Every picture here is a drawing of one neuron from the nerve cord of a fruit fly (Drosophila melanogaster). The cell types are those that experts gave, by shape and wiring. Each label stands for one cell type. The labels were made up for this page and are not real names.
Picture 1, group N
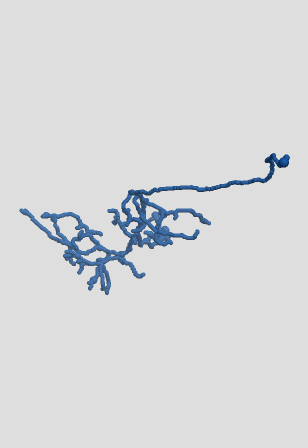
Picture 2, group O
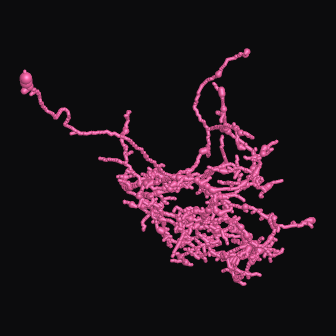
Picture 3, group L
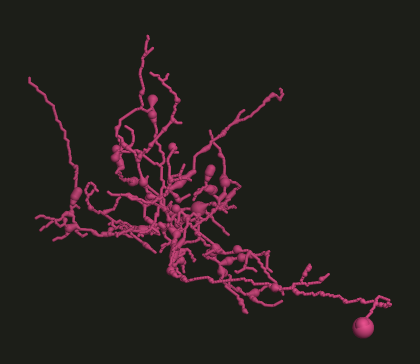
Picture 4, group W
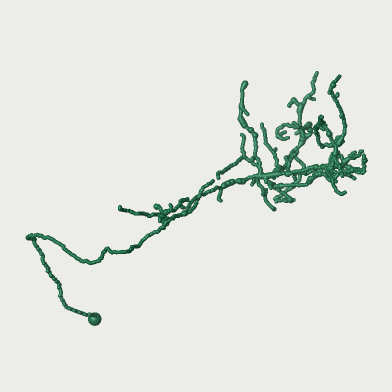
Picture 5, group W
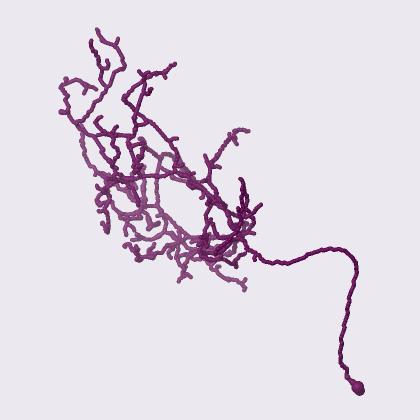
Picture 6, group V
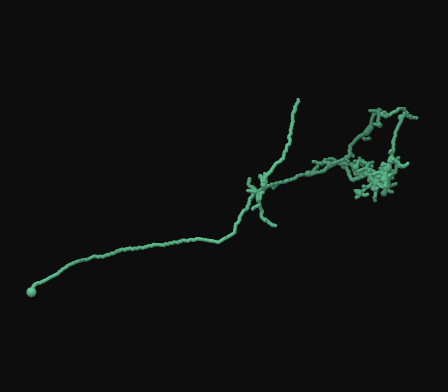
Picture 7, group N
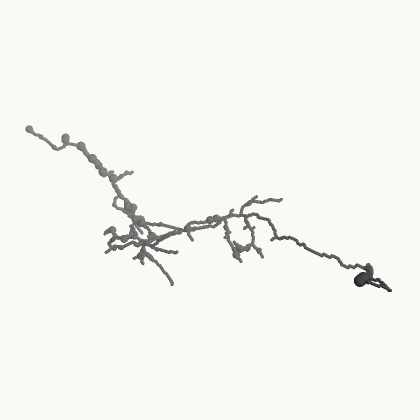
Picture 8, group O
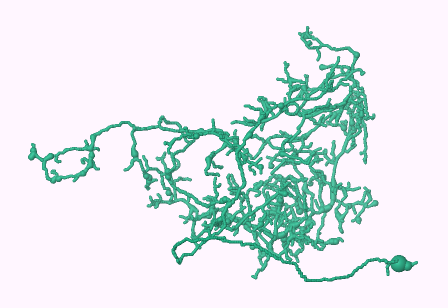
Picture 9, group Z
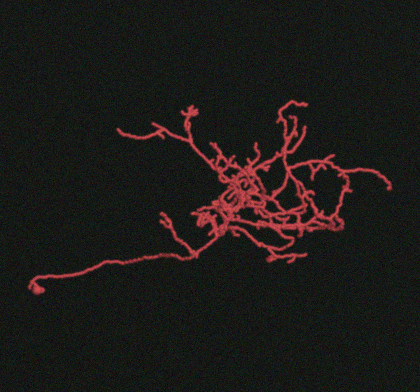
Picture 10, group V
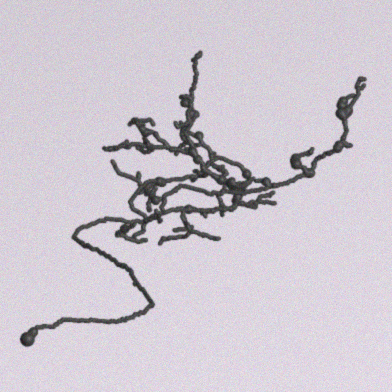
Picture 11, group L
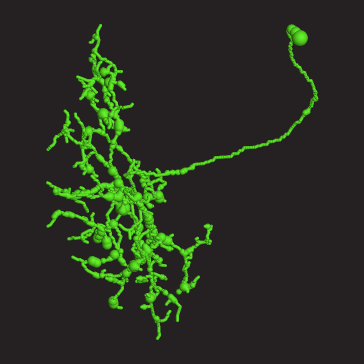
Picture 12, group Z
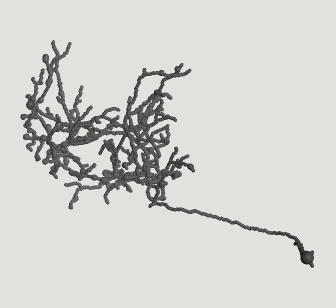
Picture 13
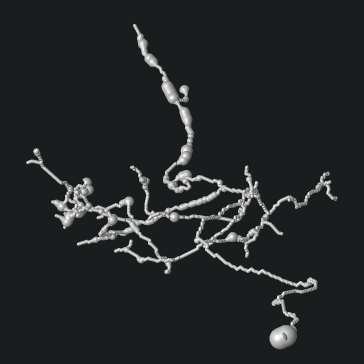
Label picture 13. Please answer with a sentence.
It belongs to group N.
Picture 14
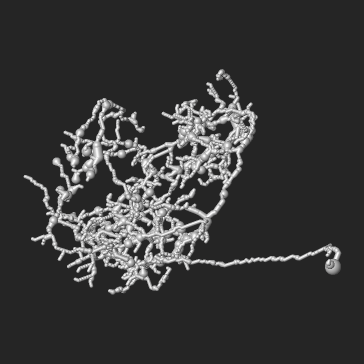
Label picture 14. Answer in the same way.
It belongs to group O.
